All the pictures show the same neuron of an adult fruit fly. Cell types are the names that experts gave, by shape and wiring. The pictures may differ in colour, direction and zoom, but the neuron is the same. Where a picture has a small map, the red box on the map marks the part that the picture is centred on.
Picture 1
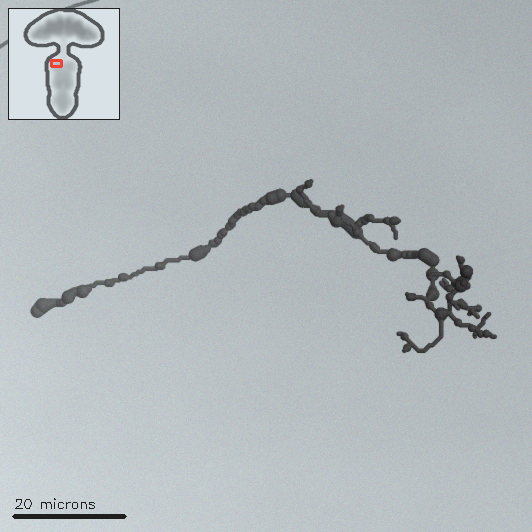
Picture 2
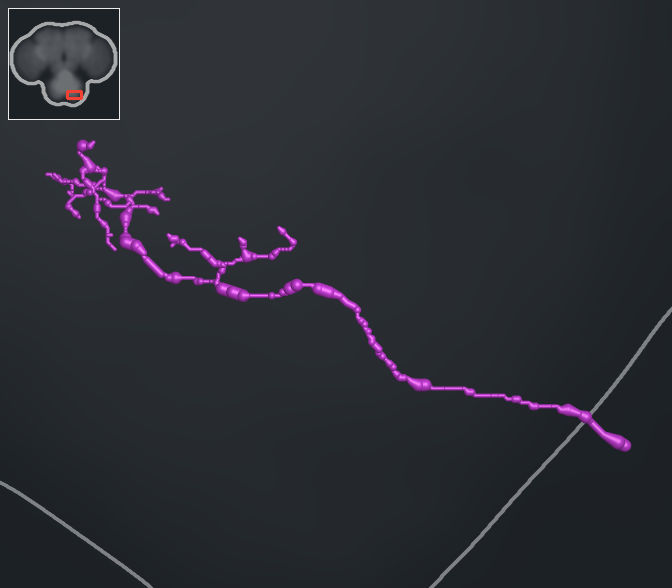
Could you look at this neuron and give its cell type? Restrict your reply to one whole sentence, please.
On the level of cell type, this neuron is SNta41.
